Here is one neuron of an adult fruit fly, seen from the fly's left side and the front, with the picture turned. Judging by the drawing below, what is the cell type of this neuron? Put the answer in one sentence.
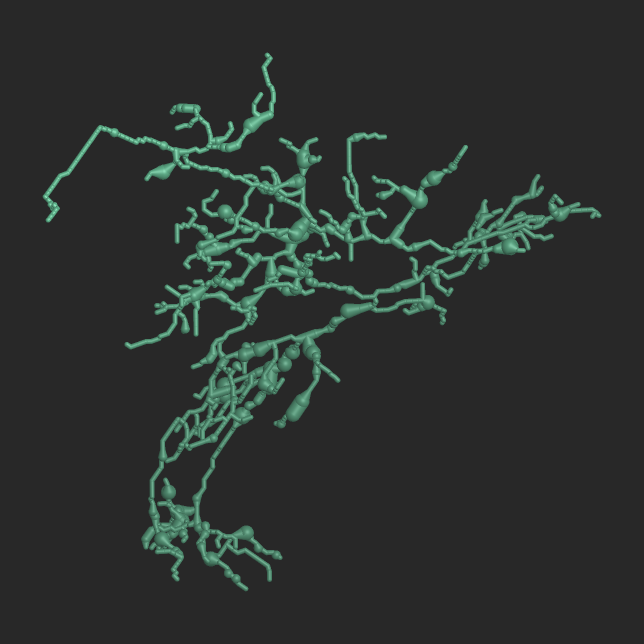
The cell type is TmY15.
